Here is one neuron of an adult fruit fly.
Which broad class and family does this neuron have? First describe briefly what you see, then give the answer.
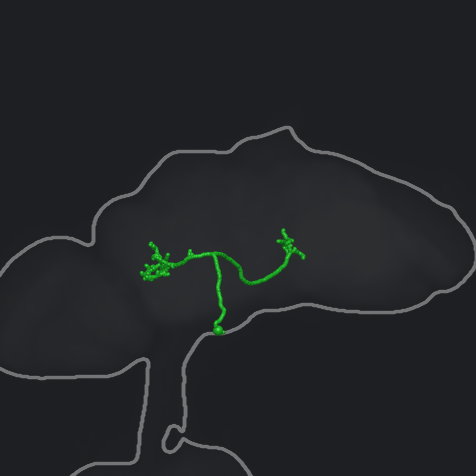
As drawn here it is wider than it is tall. Its broad class is central-brain intrinsic neuron. The family is hemilineage DM6_central1.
